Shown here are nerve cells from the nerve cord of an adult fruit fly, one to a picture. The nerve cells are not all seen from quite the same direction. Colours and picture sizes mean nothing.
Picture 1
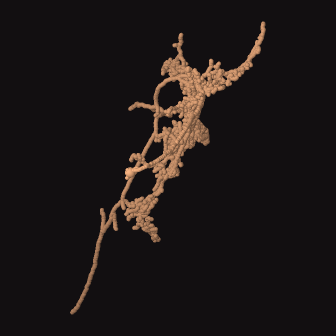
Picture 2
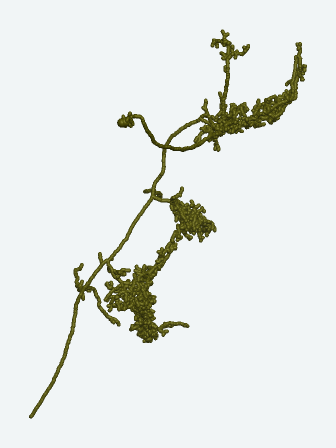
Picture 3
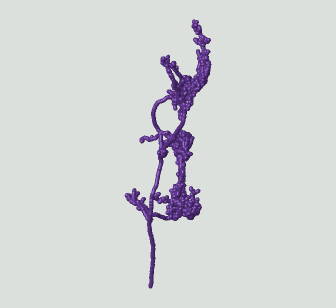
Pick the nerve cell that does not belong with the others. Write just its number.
1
